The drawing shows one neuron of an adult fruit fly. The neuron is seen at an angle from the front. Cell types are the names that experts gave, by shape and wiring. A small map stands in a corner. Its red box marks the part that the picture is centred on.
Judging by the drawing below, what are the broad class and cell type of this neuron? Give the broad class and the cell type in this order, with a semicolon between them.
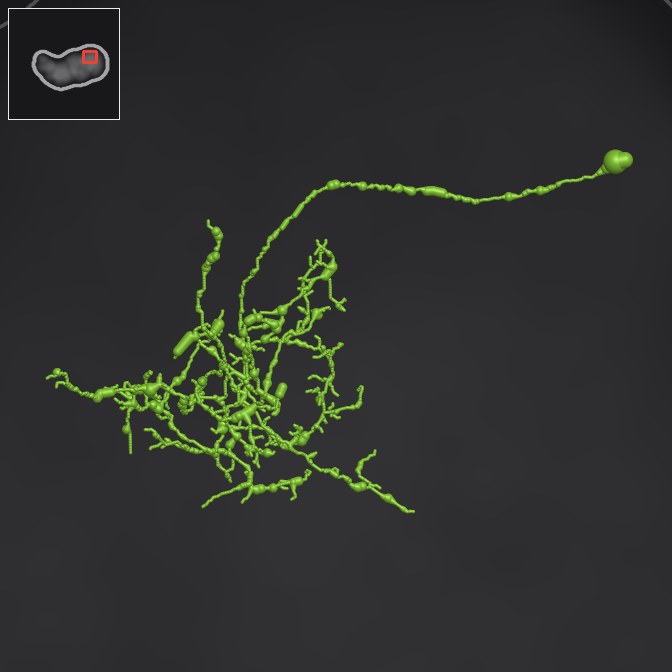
central-brain intrinsic neuron; PLP120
